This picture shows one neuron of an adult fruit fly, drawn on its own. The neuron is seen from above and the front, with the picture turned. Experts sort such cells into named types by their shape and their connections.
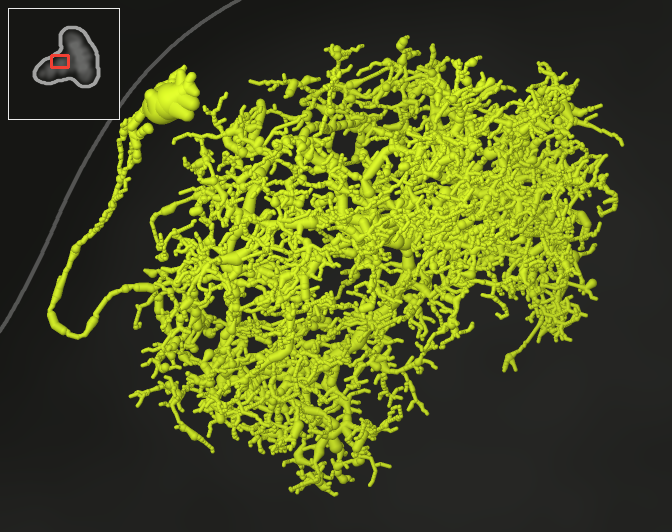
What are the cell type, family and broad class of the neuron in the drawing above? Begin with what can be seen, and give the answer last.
The picture shows more than a hundred branch ends. As drawn here it is wider than it is tall. The cell type is IN19A001. Its family is hemilineage 19A. This is a nerve-cord intrinsic neuron.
